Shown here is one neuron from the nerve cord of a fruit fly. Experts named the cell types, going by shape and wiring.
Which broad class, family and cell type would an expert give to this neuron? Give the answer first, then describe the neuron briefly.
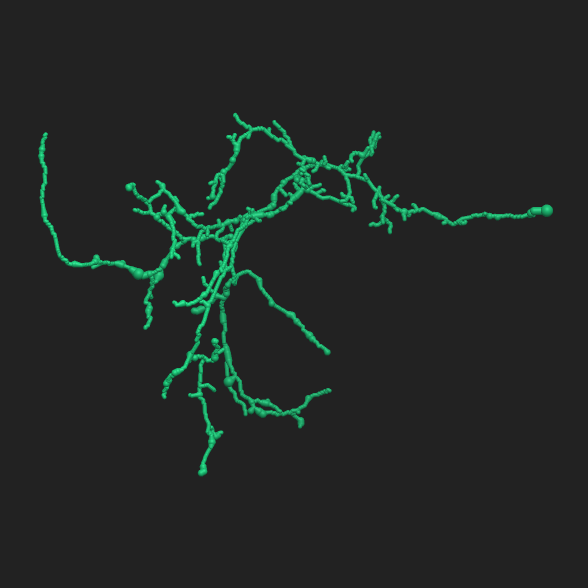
It is a nerve-cord intrinsic neuron. The family is hemilineage 12A. Its cell type is IN12A042. Dozens of branch ends can be seen. In this view it is wider than it is tall.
